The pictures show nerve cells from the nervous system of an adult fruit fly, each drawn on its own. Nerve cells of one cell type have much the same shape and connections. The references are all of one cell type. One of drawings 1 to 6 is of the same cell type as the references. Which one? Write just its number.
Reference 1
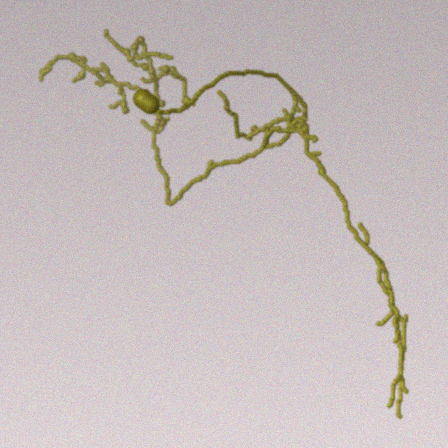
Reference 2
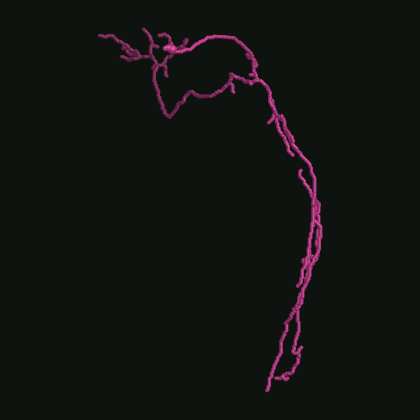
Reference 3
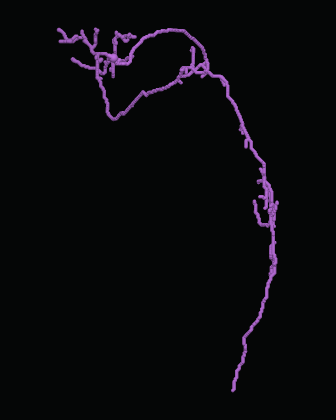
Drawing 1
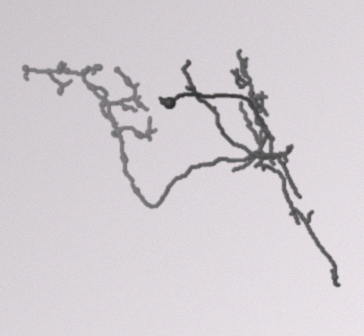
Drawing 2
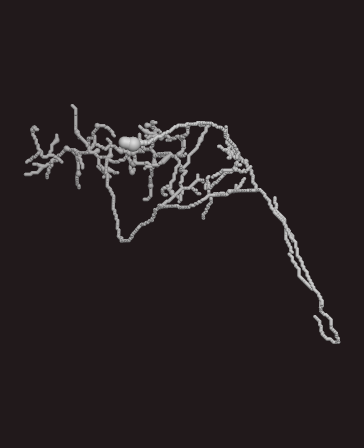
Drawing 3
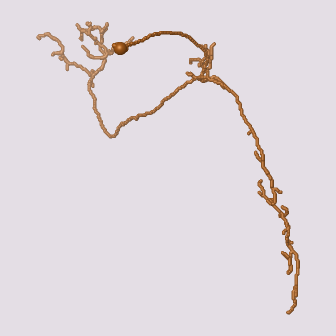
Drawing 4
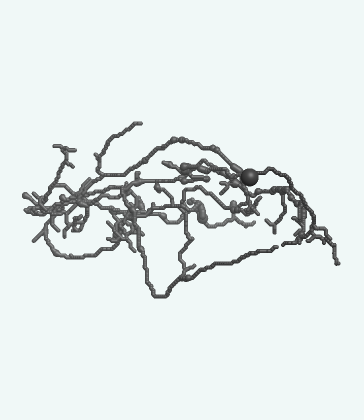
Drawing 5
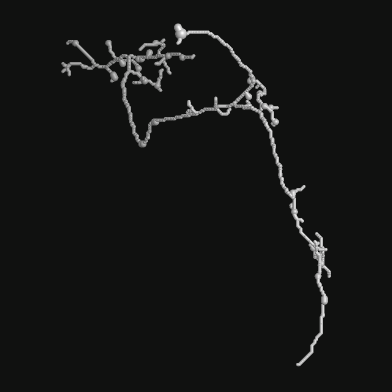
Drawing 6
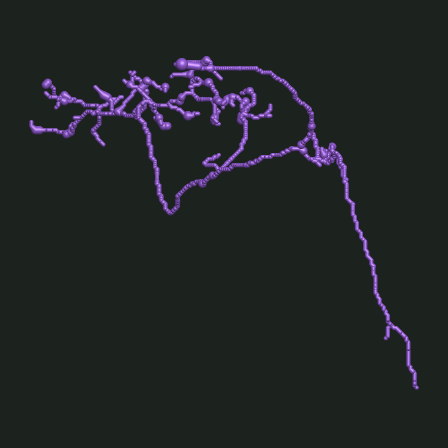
3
